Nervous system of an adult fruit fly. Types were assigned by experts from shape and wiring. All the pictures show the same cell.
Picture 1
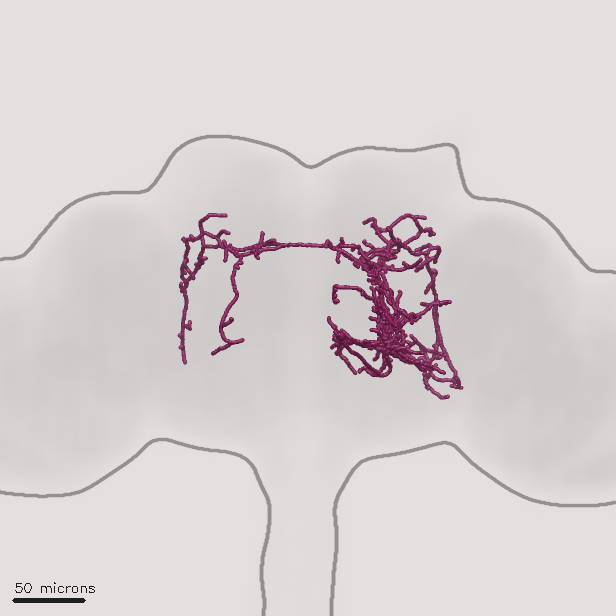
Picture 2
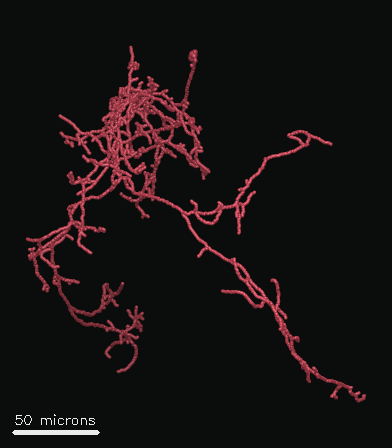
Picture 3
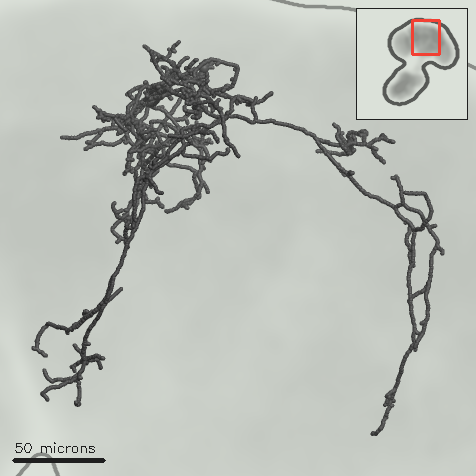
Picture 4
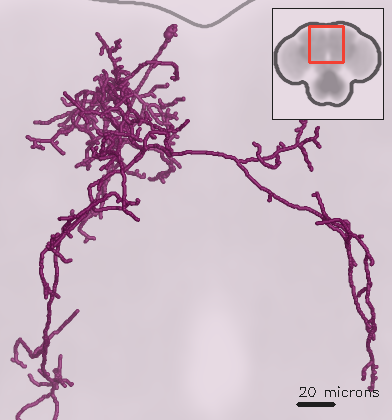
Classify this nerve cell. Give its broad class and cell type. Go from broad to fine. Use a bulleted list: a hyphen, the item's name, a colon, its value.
- broad class: central-brain intrinsic neuron
- cell type: SMP371_a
